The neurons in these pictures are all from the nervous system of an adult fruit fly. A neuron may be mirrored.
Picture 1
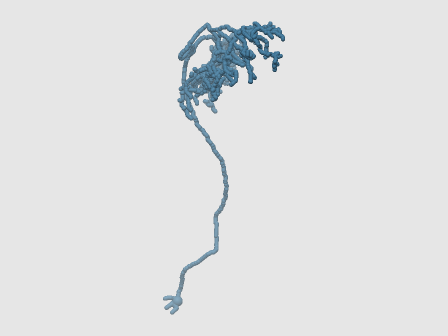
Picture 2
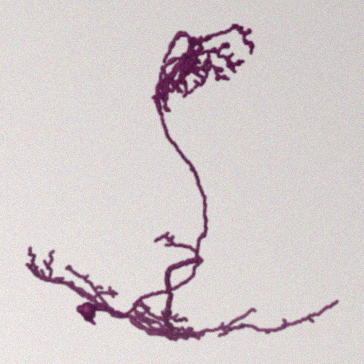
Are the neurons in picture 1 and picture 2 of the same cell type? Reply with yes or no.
no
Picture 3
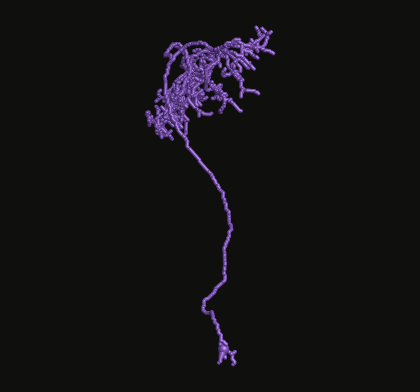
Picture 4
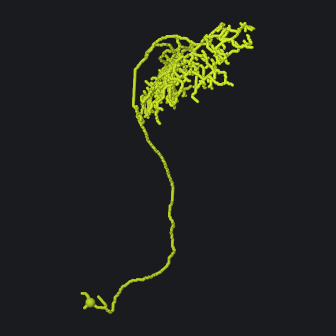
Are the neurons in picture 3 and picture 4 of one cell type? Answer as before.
yes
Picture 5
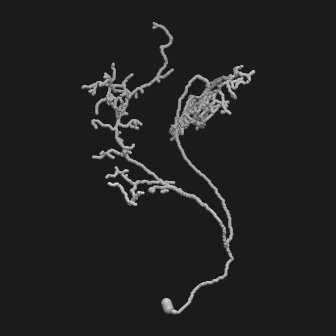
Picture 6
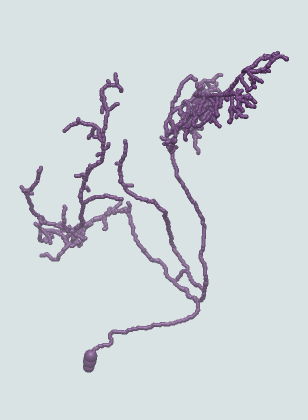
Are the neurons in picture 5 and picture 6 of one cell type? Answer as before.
yes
